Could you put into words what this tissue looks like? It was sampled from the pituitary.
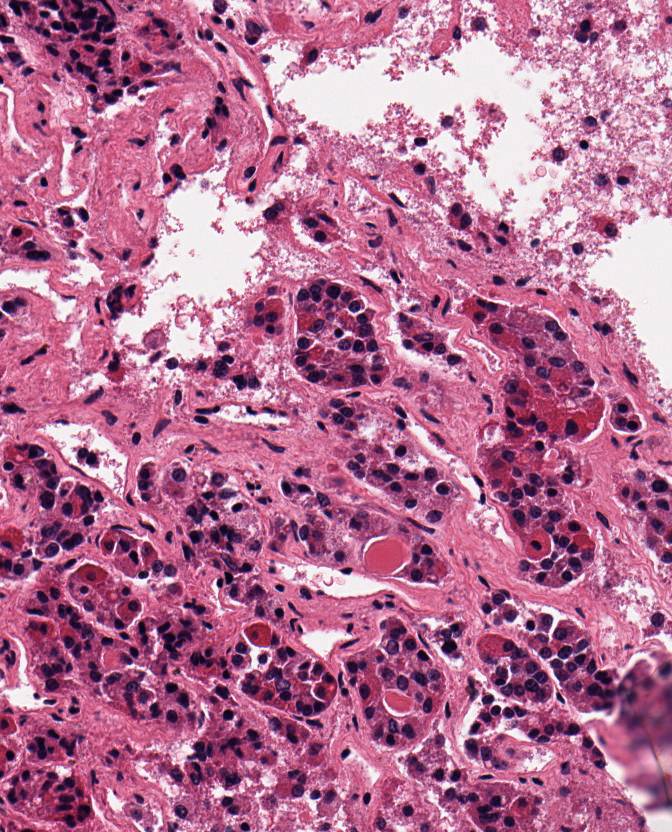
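Over the lower two-thirds of the field, cells are arranged in small rounded nests separated by bands of stroma. The nested cells have round, dark nuclei, fairly uniform in size. The stroma is pink fibrous tissue with scattered spindle-shaped nuclei. The upper-left part is mostly fibrous tissue, with few cell nests.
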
